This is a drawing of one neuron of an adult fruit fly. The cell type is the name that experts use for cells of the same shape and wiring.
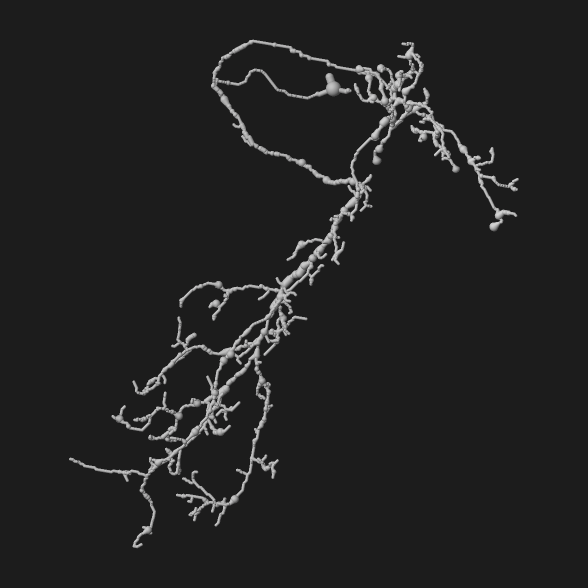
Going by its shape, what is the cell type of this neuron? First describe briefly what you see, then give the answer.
The cell body is at the top of the picture. Dozens of branch ends can be seen. It is a central-brain intrinsic neuron. Its cell type is PLP157.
